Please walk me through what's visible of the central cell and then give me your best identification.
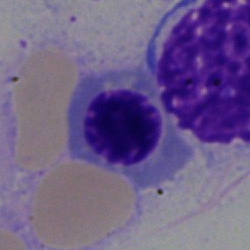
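Starting with the chromatin, it is dense, dark purple and coarsely clumped. Next, no nucleoli can be seen in the nucleus. The cytoplasm comes last: it is widest below and to the right of the nucleus and shows no granules. The cell is an erythroblast.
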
